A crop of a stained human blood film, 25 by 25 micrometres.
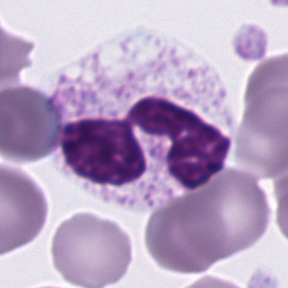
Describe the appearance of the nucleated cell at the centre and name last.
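Working through the cell: the nucleus lies across its lower half, with dark purple, coarsely clumped chromatin. The cytoplasm is plentiful and very pale, with fine pink-violet granules scattered throughout it. The cell is a segmented neutrophil.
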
